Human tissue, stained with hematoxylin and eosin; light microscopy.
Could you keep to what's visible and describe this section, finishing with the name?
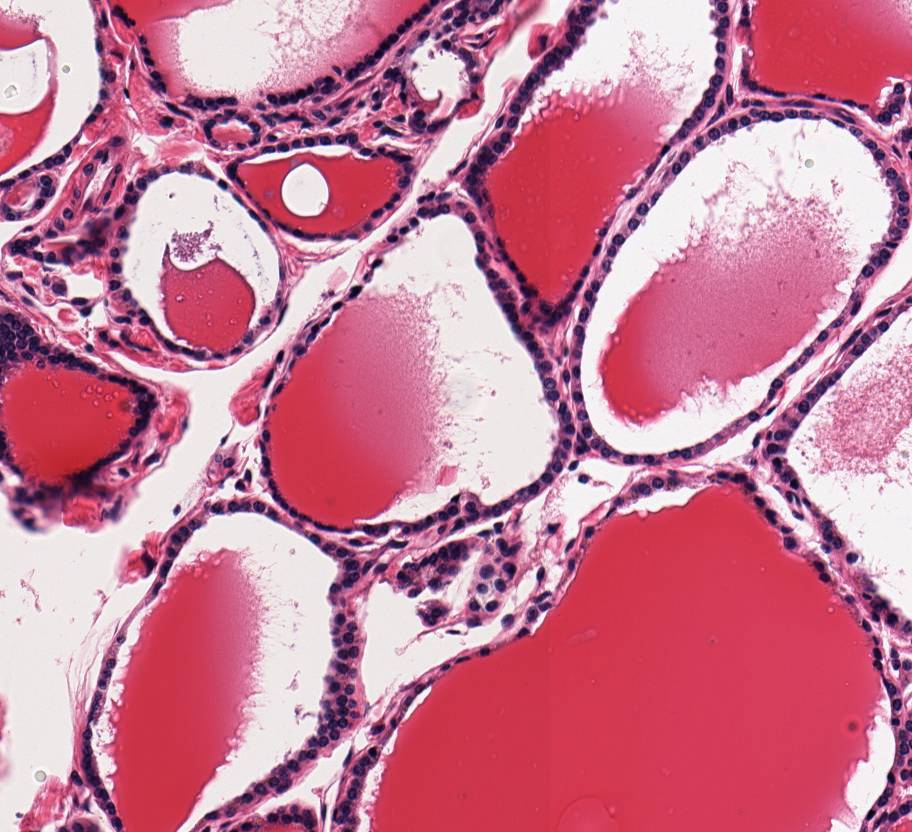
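Closely packed rounded follicles of clearly varying size fill the field, separated by thin strands of stroma. The largest follicle occupies the lower right. Each follicle is lined by a single layer of flattened to low cuboidal epithelial cells. Their nuclei are small, round and dark, evenly spaced and not overlapping. The section is thyroid.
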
